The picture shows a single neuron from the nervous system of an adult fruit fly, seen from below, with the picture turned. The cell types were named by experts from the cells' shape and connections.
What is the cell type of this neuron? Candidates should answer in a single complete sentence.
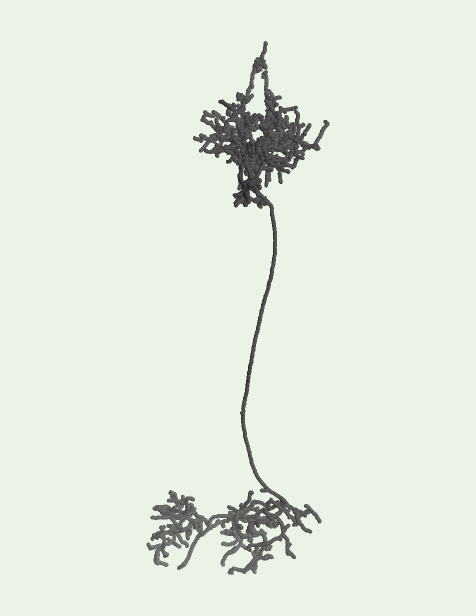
This neuron is assigned to the cell type AN10B005.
